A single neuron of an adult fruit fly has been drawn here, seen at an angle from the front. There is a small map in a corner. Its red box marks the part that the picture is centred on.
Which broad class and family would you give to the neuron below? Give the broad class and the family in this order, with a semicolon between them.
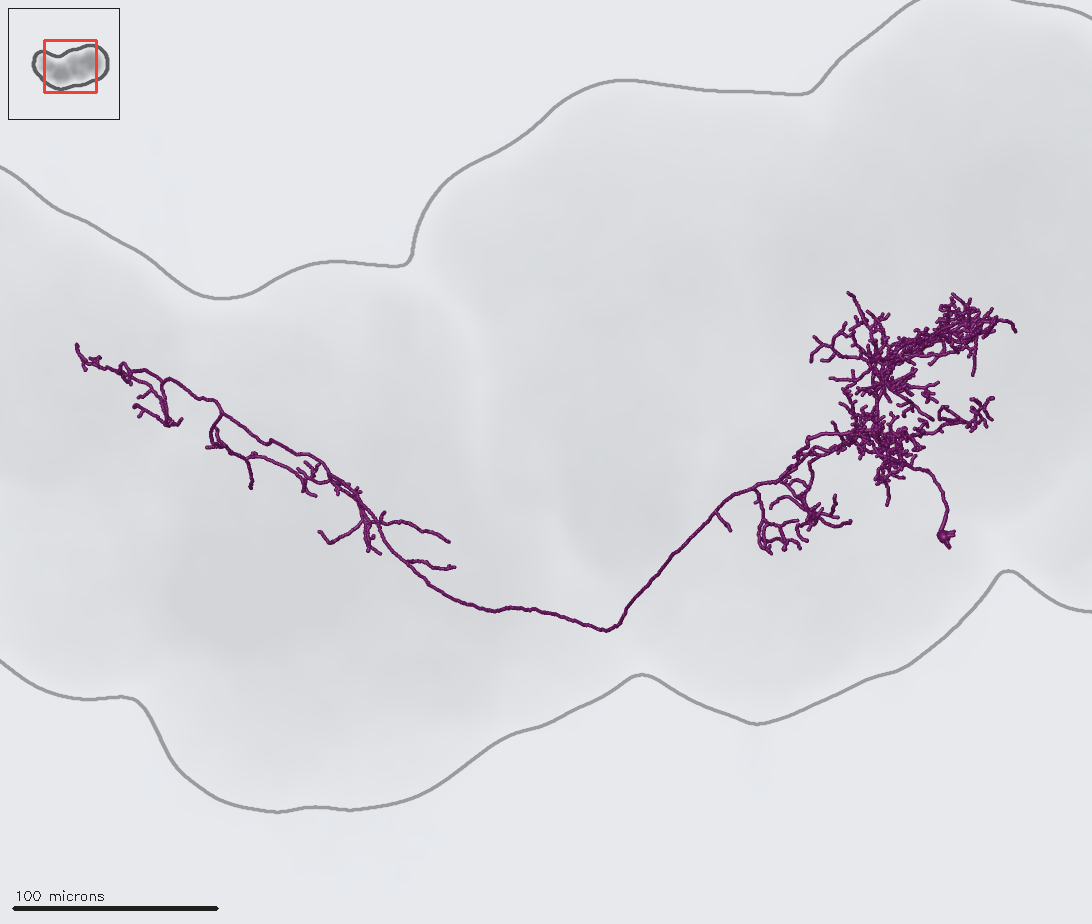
descending neuron; DNbe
